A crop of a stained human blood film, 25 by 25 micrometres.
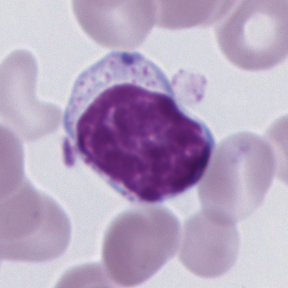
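Large granular lymphocyte, with small reddish-purple granules scattered through its cytoplasm. Its chromatin is dark purple, condensed into coarse clumps. There are no vacuoles in the cytoplasm, and the outline is roughly rounded without any long projections.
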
